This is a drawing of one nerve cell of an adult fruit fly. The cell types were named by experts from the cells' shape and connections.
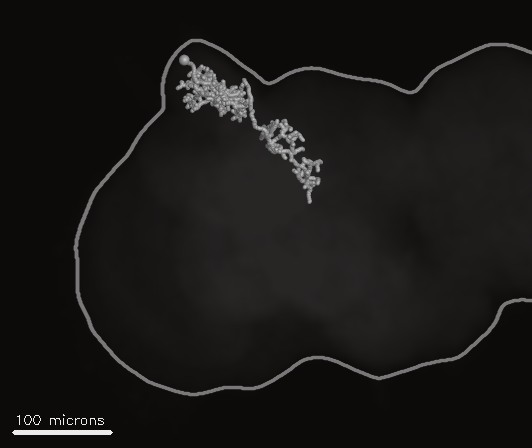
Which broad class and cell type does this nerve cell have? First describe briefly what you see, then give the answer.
From top to bottom in the picture it spans about 150 microns. In this view it is about as wide as it is tall. This is a nerve-cord intrinsic neuron. The cell type is INXXX307.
